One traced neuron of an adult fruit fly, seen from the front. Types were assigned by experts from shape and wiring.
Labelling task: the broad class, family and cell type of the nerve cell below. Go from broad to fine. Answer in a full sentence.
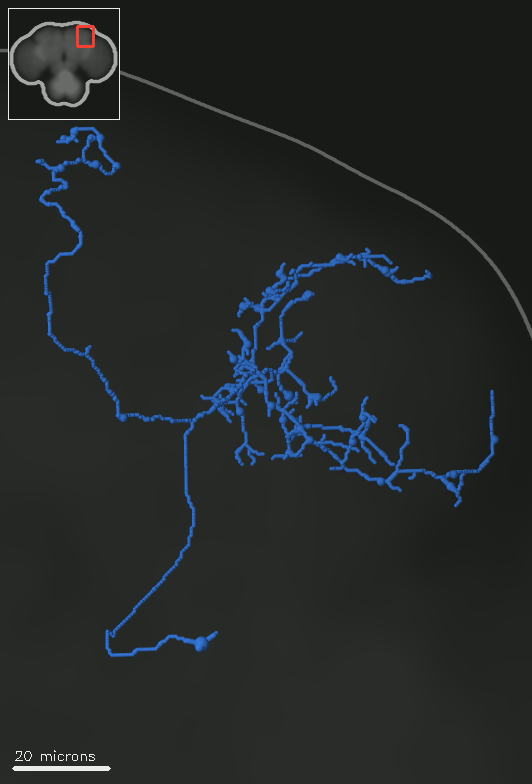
A central-brain intrinsic neuron of hemilineage AOTUv2, type LHAV7a1_a.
